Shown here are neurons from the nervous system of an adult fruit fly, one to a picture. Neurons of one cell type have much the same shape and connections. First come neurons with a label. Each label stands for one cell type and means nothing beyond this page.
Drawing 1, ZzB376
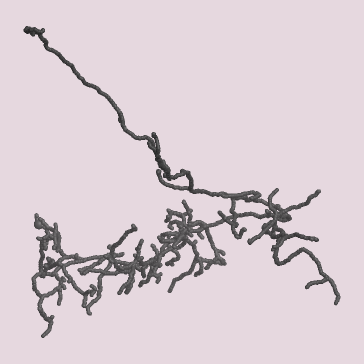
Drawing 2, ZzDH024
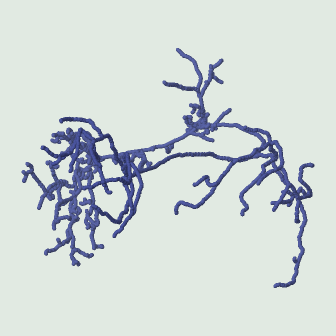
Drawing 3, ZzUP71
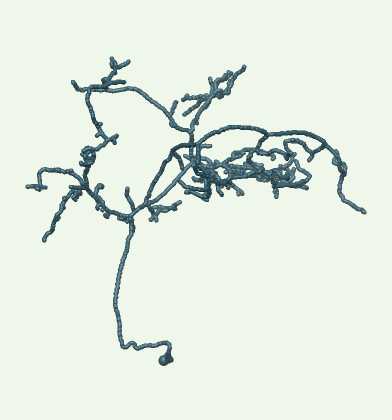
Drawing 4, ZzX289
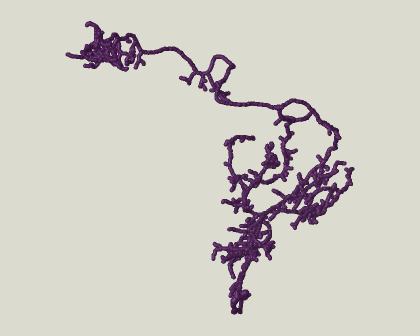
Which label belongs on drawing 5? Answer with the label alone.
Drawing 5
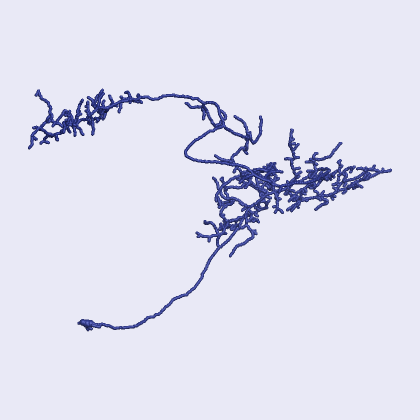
ZzX289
